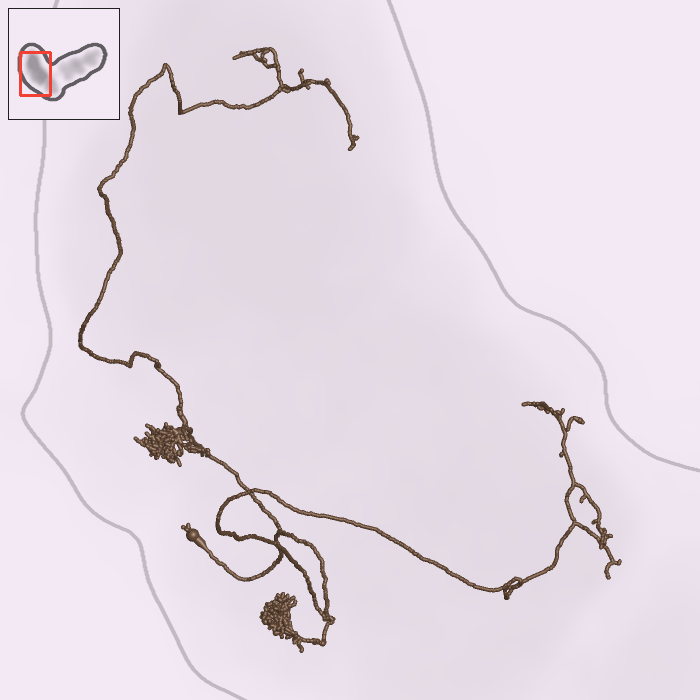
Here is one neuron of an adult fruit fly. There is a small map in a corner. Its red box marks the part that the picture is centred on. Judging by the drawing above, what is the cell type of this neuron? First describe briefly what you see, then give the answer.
The cell body can be seen at the lower left of the picture. Dozens of branch ends can be seen. This is a central-brain intrinsic neuron. The cell type is VP1d_il2PN.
